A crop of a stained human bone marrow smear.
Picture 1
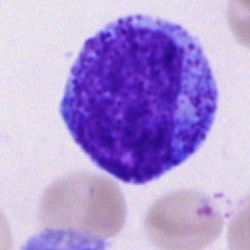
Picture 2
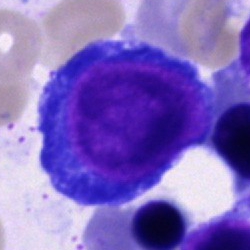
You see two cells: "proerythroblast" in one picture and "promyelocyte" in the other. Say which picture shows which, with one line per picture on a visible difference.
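The cell in picture 1 is a promyelocyte. Coarse granules are scattered over the whole cell, including over the nucleus.
The cell in picture 2 is a proerythroblast. No distinct granules are visible in the cytoplasm.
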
